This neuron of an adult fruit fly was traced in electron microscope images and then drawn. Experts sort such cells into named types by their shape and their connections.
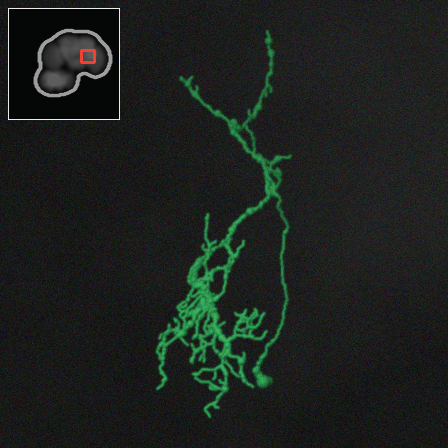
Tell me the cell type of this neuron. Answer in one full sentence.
The cell type name LC31a applies to this neuron.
